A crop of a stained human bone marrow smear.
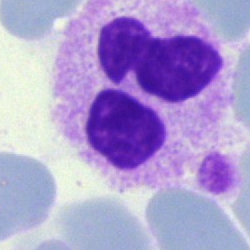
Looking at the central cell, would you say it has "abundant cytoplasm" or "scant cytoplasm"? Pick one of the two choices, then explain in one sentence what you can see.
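Abundant cytoplasm. The cytoplasm is abundant and pale pink-lilac.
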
